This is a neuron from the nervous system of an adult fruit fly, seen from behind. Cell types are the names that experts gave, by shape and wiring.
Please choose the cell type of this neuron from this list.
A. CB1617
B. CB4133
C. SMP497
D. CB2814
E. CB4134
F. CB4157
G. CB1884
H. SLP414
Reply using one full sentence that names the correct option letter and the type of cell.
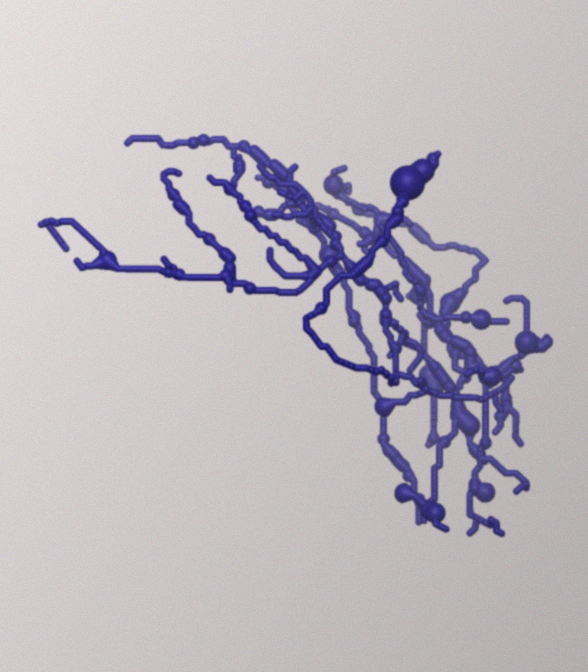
The neuron is CB4157 in cell type, which is option F.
